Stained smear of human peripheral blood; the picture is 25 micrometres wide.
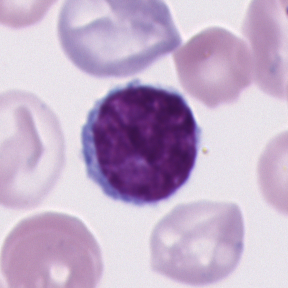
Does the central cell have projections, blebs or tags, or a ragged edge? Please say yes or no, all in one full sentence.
Yes, what the cell shows is a rough outline, frayed or with projections, blebs or tags.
